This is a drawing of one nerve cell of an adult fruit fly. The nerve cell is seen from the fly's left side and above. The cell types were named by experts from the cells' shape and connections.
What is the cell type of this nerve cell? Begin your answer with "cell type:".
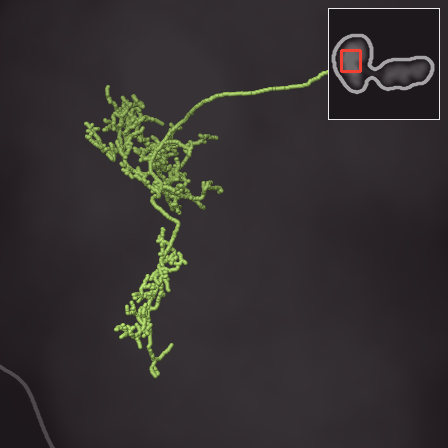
cell type: LAL173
